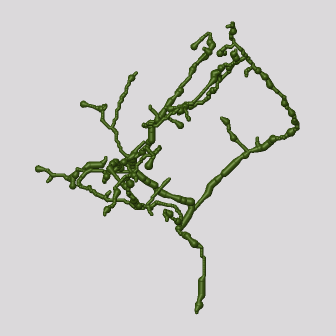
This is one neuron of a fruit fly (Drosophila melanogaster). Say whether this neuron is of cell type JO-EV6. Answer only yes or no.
no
